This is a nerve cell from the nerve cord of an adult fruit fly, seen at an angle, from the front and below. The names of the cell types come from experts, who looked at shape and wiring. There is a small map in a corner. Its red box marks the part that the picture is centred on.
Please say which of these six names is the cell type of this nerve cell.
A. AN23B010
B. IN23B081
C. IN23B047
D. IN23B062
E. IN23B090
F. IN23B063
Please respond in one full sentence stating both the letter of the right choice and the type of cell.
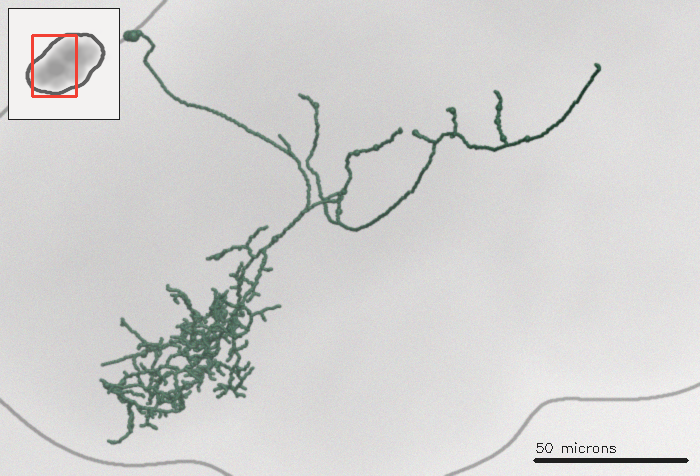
Listed as option E, the cell type IN23B090 is that of the nerve cell.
